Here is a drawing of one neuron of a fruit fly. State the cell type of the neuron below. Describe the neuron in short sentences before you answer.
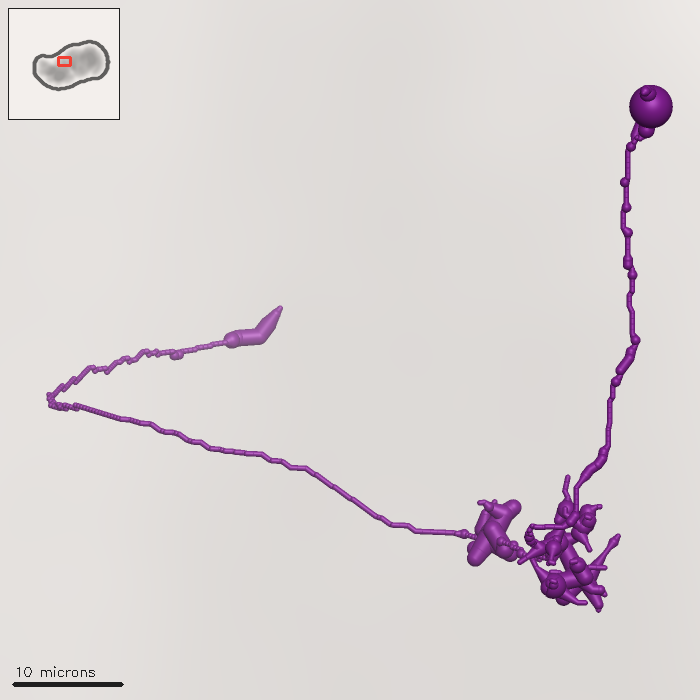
The cell body can be seen at the upper right of the picture. By the scale bar it is about 55 microns wide in this view. Its broad class is optic-lobe intrinsic neuron. Its cell type is Tm1.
